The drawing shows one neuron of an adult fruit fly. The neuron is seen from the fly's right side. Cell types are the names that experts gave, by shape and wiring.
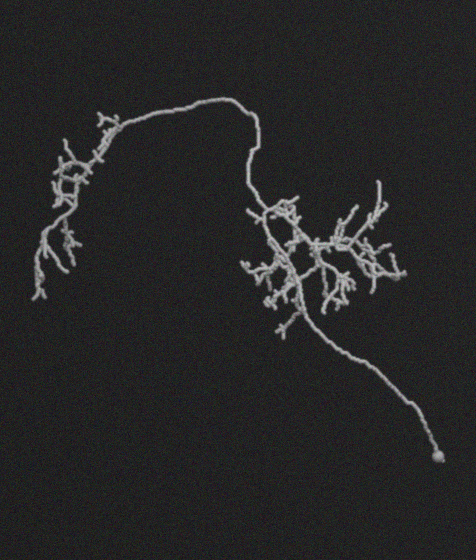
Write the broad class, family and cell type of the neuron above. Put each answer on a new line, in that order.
central-brain intrinsic neuron
hemilineage VESa1
VES103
